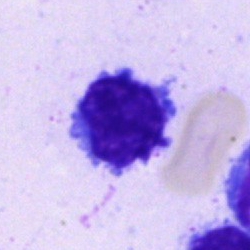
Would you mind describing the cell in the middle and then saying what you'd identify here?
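Small blunt projections stand out from the surface, clearest at the upper right. The nucleus occupies nearly the whole cell, its chromatin dense and dark purple. Cytoplasm is scant, seen only as a thin blue fringe at the margin. The cell is a lymphocyte.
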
